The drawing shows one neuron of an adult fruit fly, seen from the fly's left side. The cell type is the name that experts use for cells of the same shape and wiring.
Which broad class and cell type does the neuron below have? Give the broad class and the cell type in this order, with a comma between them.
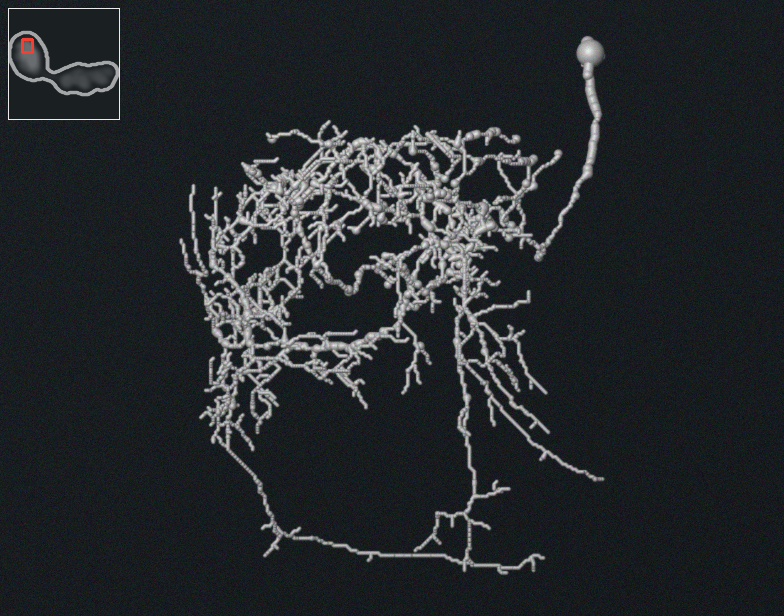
central-brain intrinsic neuron, SMP202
